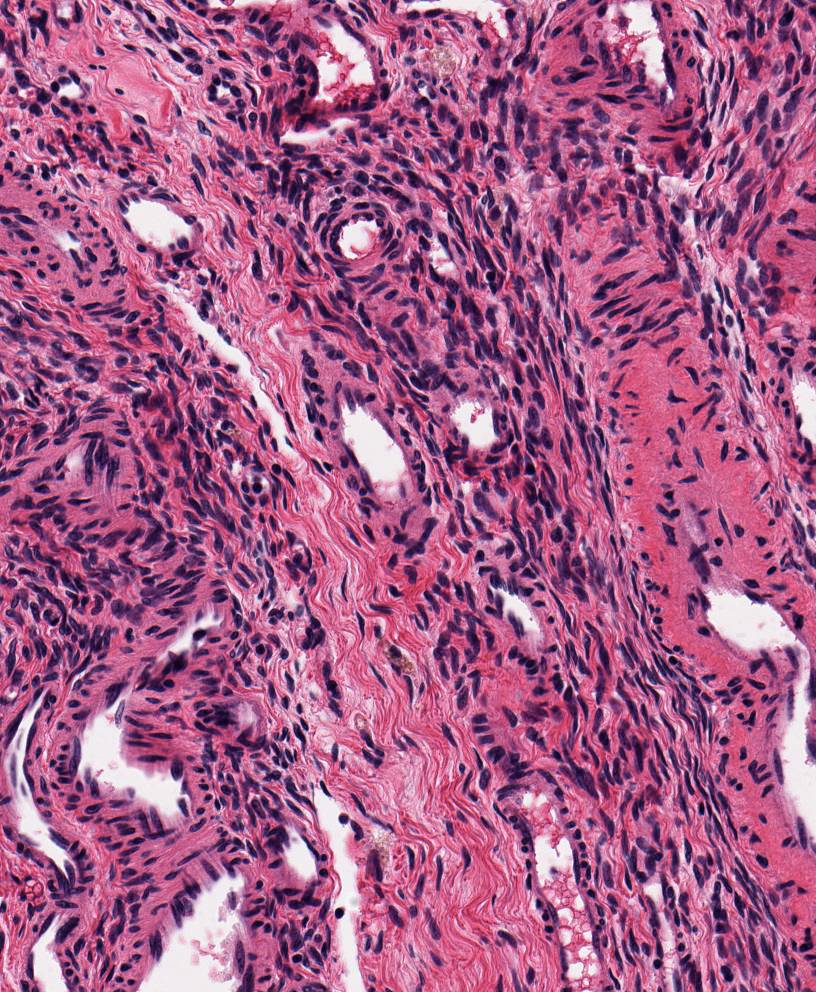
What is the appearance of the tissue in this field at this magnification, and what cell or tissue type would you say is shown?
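The field shows densely cellular spindle-cell stroma broken by scattered elongated slit-like spaces. These spaces, clearest lower left, are lined by a single layer of flattened to cuboidal cells with dark nuclei. Stromal cells have dark, elongated oval nuclei and indistinct cytoplasm. Wavy pink collagen fibres run top to bottom through the centre. The tissue is ovary.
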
